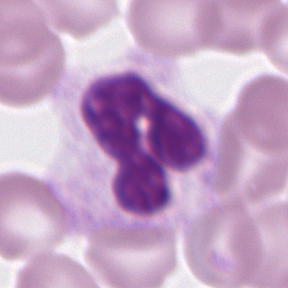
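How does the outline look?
Roughly round, and only faintly marked against the background.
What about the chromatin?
Dark purple, condensed into coarse clumps.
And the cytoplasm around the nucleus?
A wide rim of pale pinkish-lilac, holding only fine, faint lilac granules that leave the nucleus in view.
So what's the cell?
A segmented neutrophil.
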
